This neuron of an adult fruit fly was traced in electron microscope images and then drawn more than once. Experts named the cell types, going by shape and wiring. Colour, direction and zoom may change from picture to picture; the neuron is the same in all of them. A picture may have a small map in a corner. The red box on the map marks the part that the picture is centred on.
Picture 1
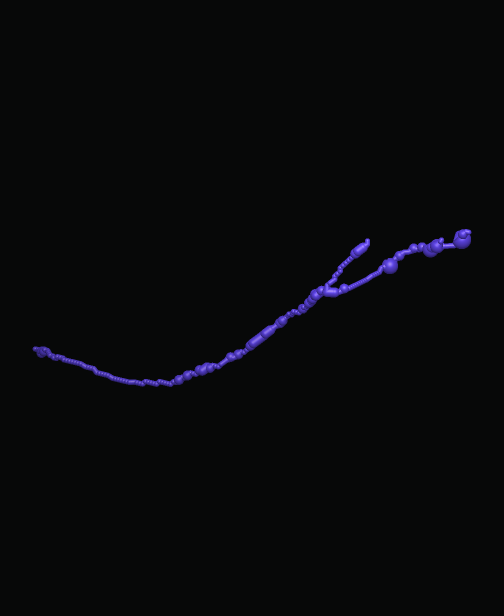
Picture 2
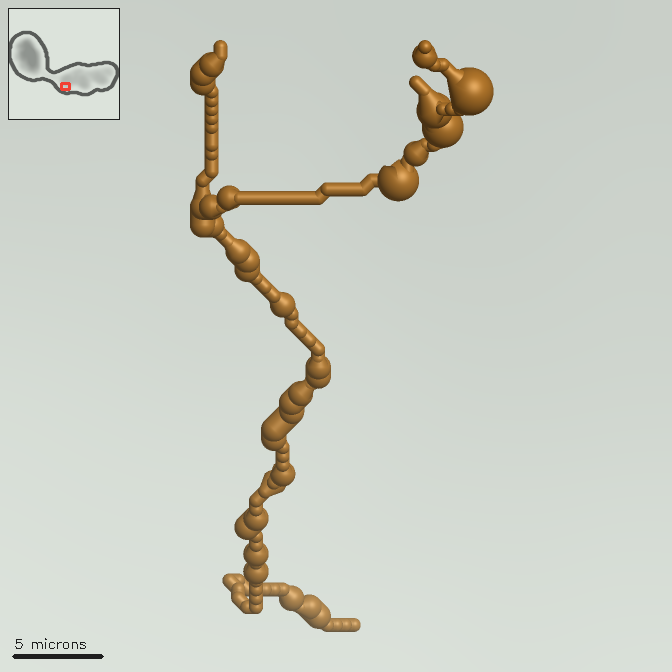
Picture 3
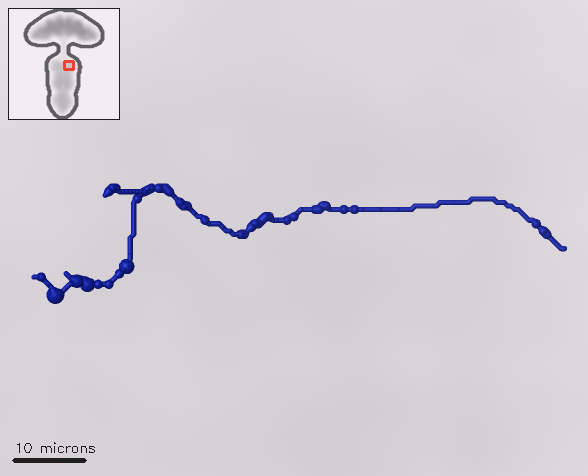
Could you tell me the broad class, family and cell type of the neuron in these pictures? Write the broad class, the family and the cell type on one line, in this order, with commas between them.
sensory neuron entering the nerve cord, class chemosensory, SNch10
